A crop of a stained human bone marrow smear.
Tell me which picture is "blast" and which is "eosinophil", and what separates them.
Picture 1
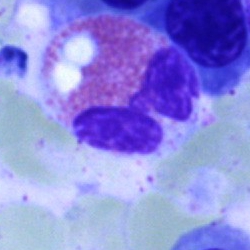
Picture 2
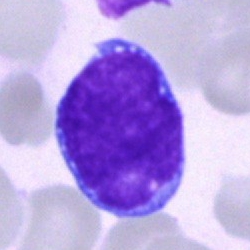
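The eosinophil is the one in picture 1, and the blast is in picture 2. Start with the eosinophil's chromatin: it is dense and dark purple, with no nucleoli visible.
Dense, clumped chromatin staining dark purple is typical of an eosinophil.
In its cytoplasm, at the upper left, you'll find two round clear spaces, and the dark nucleus of another cell touches it at the upper right. Now turn to the blast, whose outline is a smooth oval, longer from top to bottom than from side to side. Its cytoplasm is only a thin blue rim around the nucleus.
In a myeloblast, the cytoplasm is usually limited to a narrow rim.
No granules can be seen in that rim, though a few tiny pale spots lie in it at the top of the cell.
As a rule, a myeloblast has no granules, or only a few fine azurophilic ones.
Part of another purple-stained cell is cut off by the top edge of the picture.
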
